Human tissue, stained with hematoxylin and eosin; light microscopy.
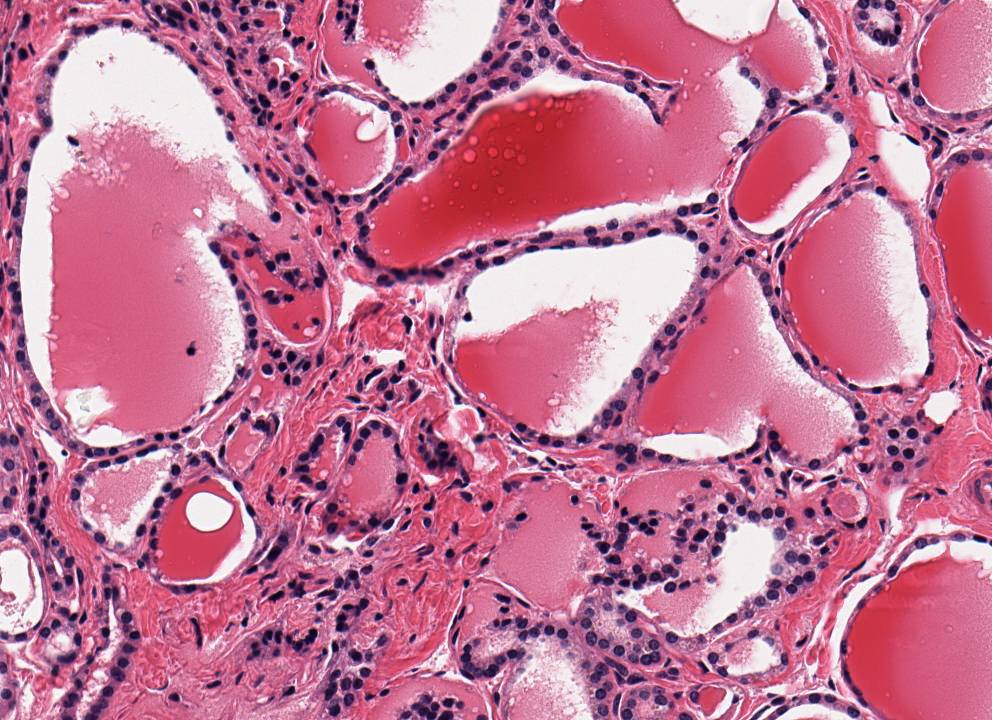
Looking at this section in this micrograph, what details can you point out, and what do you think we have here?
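Architecture first: closely packed rounded and irregular follicles of widely varying size, the largest in the upper half and at the left, smaller ones with scanty contents clustered in the lower centre. Lining next: one layer of flattened to low cuboidal cells, nuclei small, round, dark-staining. This is thyroid.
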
